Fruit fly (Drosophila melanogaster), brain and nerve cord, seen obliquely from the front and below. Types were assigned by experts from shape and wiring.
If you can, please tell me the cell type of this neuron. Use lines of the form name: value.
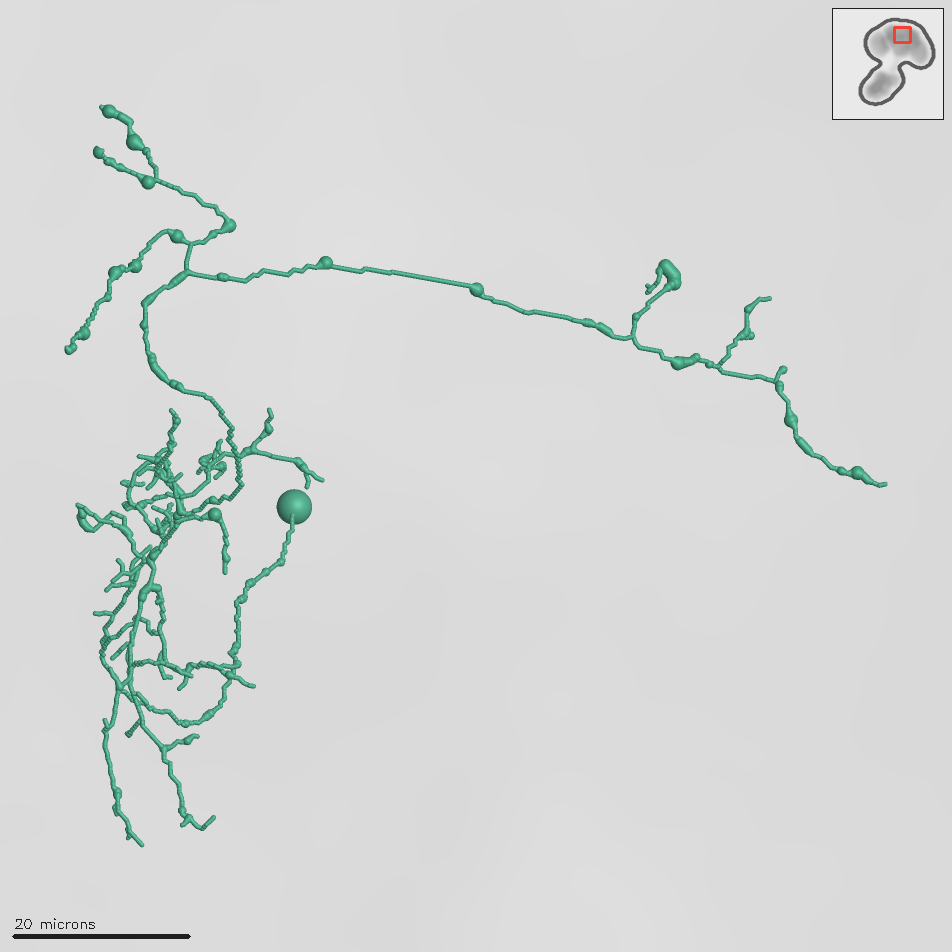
cell type: FS1A_a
